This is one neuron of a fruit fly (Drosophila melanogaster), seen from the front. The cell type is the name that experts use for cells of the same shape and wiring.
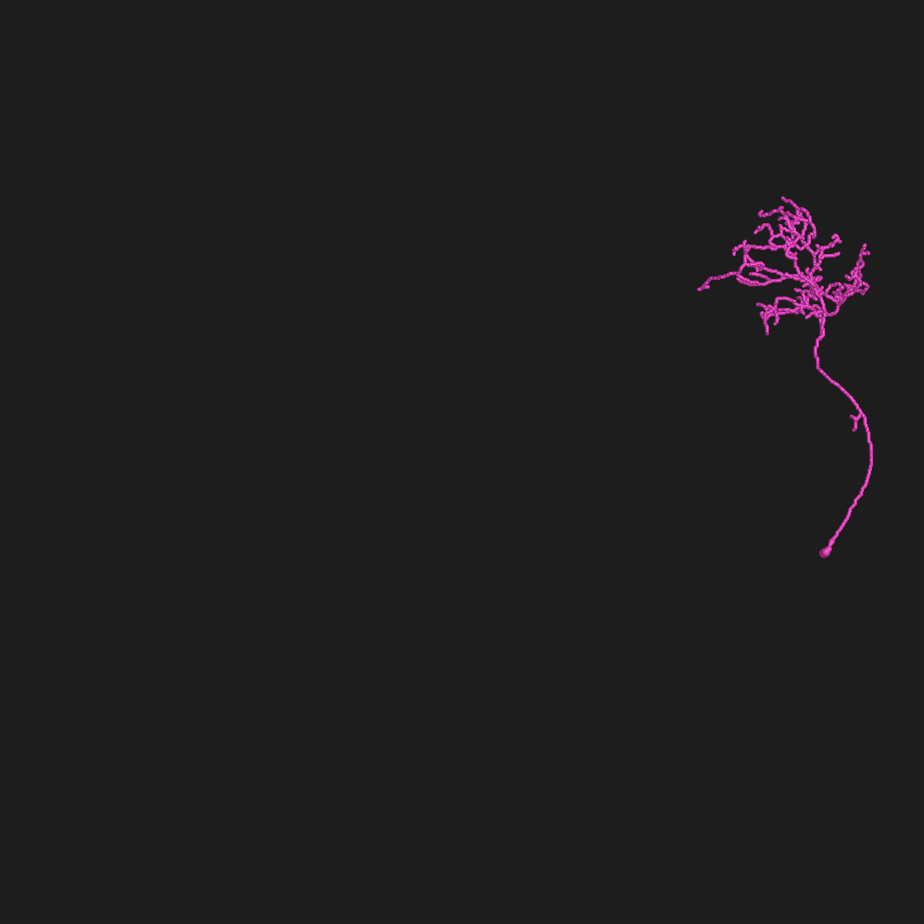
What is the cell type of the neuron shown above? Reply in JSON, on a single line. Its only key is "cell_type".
{"cell_type": "CB1513"}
